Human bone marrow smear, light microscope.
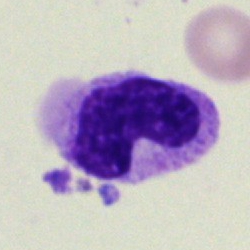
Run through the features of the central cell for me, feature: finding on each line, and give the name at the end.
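Outline: roughly oval, wider than tall
Nucleus: kidney-shaped, deep notch opening downward
Chromatin: dark purple, coarsely clumped
Cytoplasm: lilac-purple, moderate rim around nucleus
Name: band neutrophil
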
